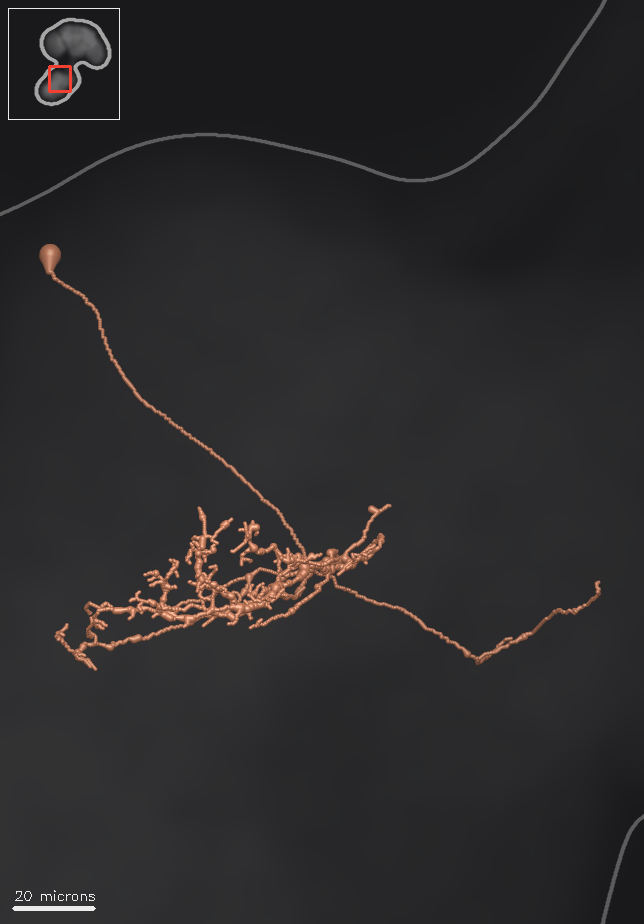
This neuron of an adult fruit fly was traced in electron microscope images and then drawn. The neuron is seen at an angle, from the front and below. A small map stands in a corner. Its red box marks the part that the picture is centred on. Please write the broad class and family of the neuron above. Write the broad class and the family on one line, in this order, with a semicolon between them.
nerve-cord intrinsic neuron; hemilineage 23B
